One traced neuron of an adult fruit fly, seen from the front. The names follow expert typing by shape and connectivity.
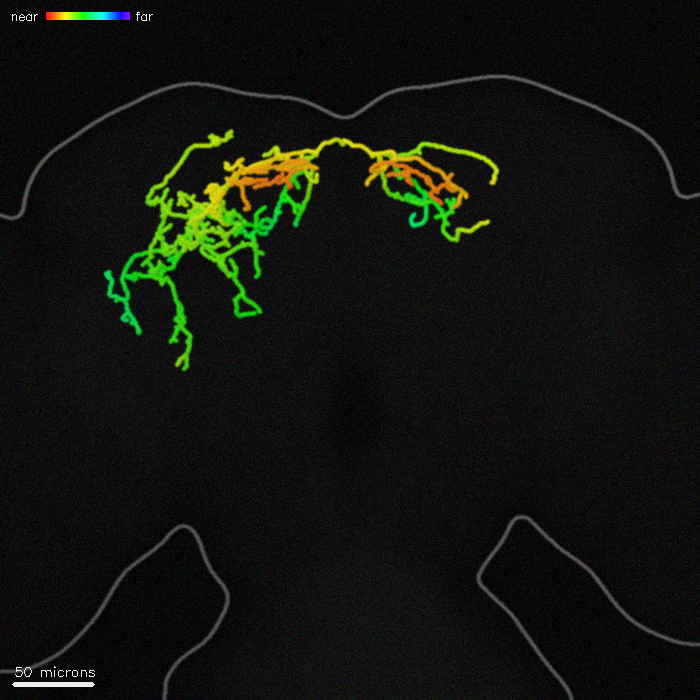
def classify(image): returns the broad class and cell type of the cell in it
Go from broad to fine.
central-brain intrinsic neuron; SIP132m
